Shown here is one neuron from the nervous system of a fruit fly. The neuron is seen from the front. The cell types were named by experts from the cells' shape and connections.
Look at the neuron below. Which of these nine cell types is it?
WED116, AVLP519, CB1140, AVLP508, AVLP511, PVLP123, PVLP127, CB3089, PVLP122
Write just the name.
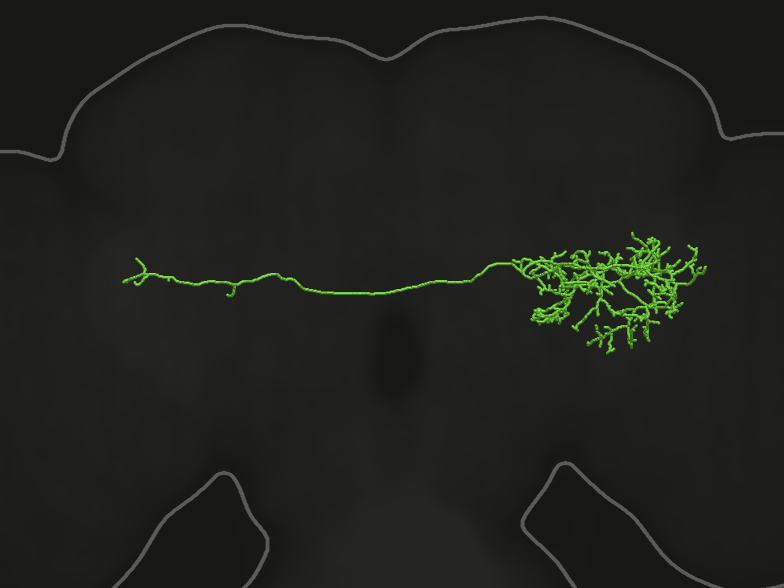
PVLP127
